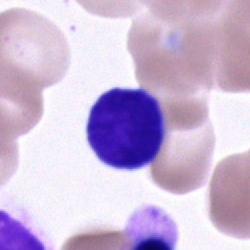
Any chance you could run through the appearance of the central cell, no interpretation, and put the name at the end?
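First, the outline is round and smooth. Next, the nucleus fills almost the whole cell, leaving no clear rim of cytoplasm. The chromatin is dense and stains deep blue-purple. No granules are visible. This is a lymphocyte.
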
